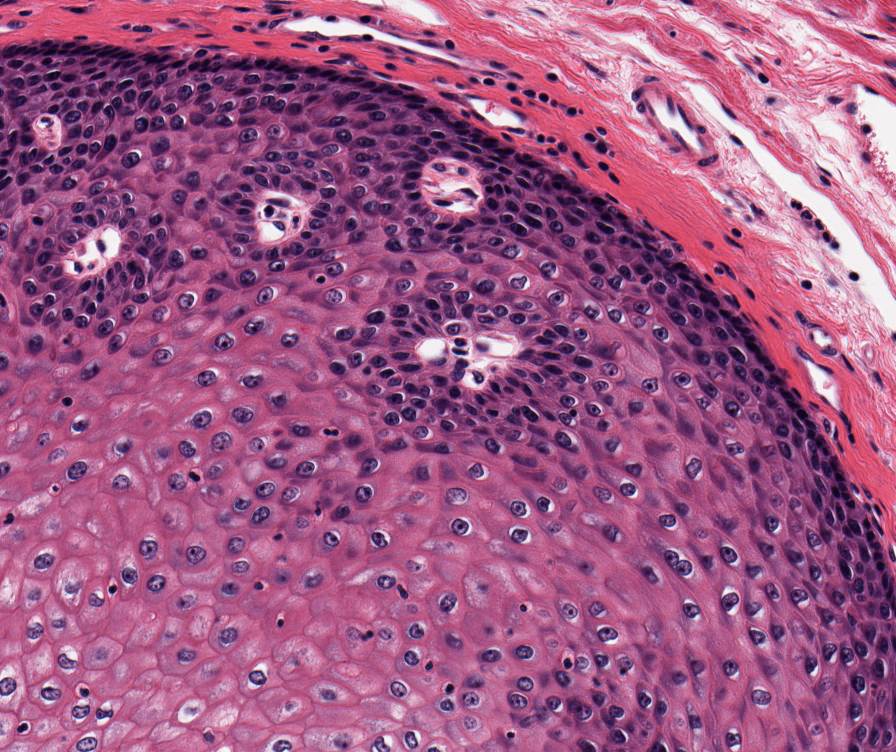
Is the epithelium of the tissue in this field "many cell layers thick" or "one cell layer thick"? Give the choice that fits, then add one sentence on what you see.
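Many cell layers thick. Most of the field is a broad rounded sheet of stratified squamous epithelium, with stroma along its convex upper right border.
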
